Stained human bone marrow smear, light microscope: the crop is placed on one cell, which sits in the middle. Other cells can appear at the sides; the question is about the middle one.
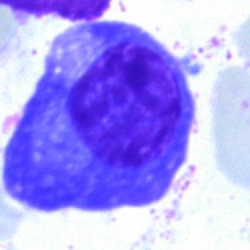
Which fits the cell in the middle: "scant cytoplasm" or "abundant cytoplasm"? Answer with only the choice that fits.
Abundant cytoplasm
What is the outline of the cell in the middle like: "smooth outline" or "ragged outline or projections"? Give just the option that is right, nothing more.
Ragged outline or projections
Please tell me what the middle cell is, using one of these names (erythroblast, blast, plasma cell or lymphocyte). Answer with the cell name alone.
plasma cell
